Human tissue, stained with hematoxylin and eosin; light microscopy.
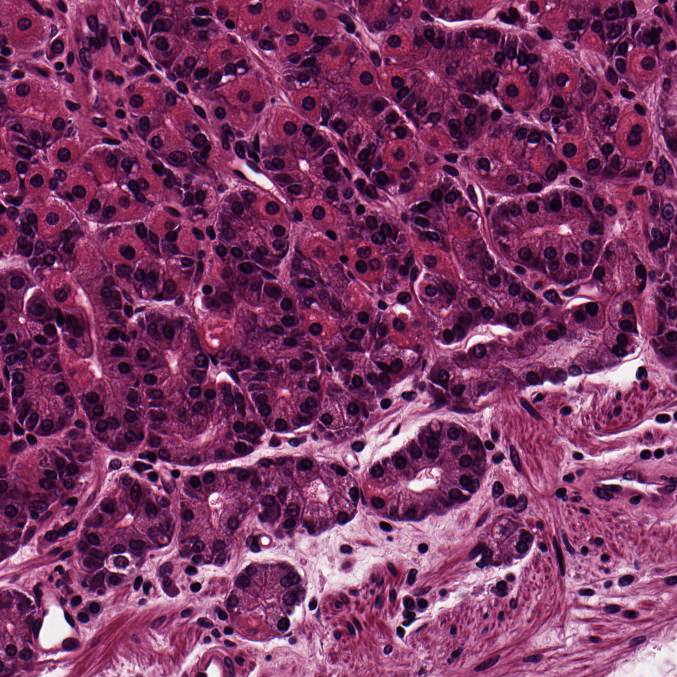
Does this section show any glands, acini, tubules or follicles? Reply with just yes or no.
Yes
